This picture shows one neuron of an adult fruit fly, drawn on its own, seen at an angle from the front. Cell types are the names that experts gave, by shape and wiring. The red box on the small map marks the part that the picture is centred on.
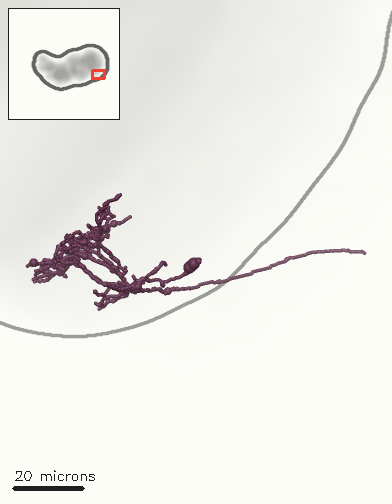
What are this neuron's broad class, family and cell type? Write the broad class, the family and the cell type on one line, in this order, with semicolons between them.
optic-lobe intrinsic neuron; Lawf; Lawf1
